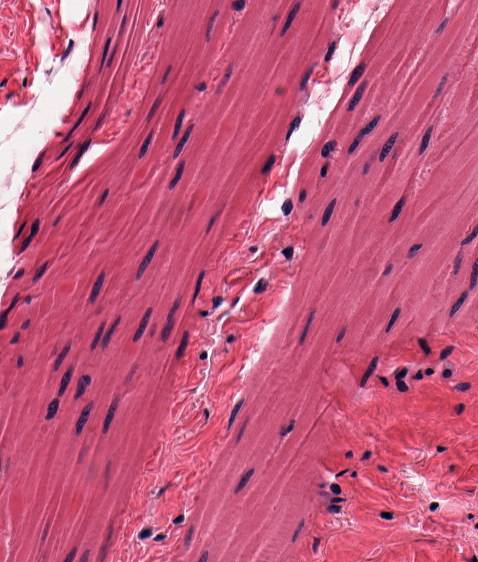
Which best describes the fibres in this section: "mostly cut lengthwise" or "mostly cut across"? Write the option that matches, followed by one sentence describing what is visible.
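Mostly cut lengthwise. Long parallel bundles of smooth muscle run diagonally from lower left to upper right across most of the field.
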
